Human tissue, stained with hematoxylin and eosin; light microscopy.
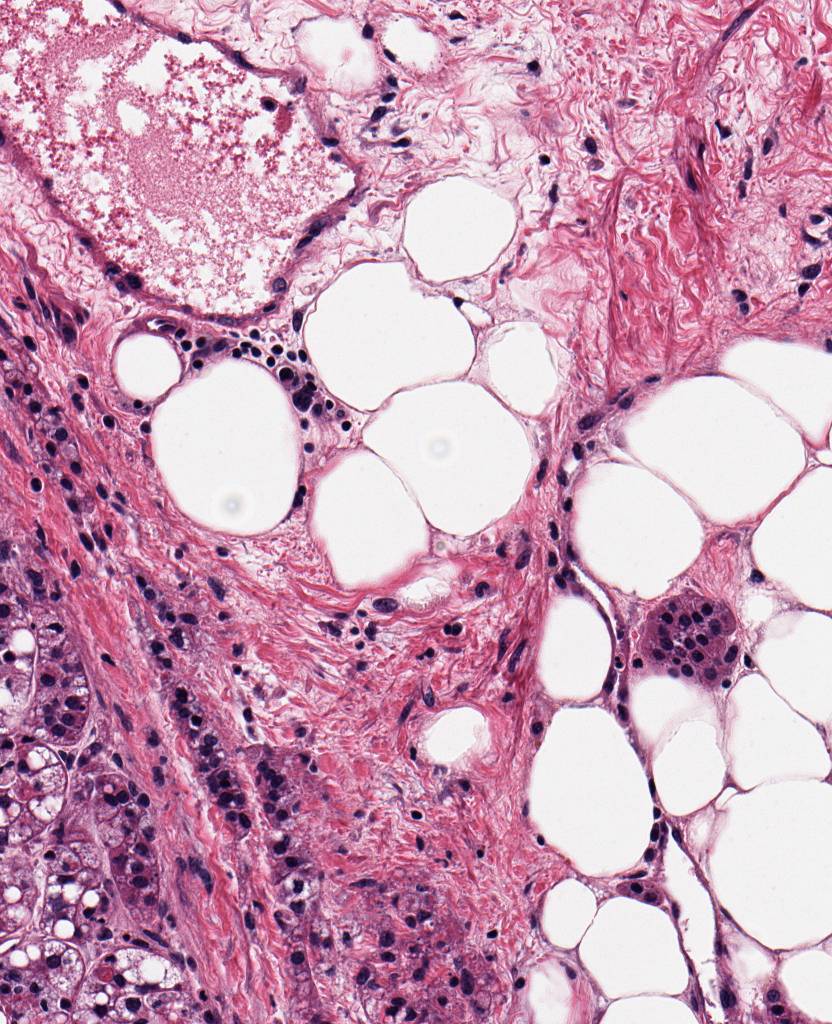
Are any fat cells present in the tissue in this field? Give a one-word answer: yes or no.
Yes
